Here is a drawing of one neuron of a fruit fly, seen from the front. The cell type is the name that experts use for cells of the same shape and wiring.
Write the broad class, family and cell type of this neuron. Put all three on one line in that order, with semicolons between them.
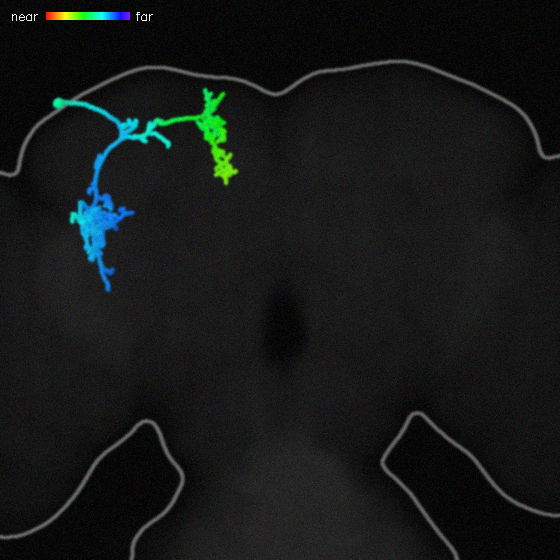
central-brain intrinsic neuron; hemilineage VLPd&p1_posterior; PLP121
